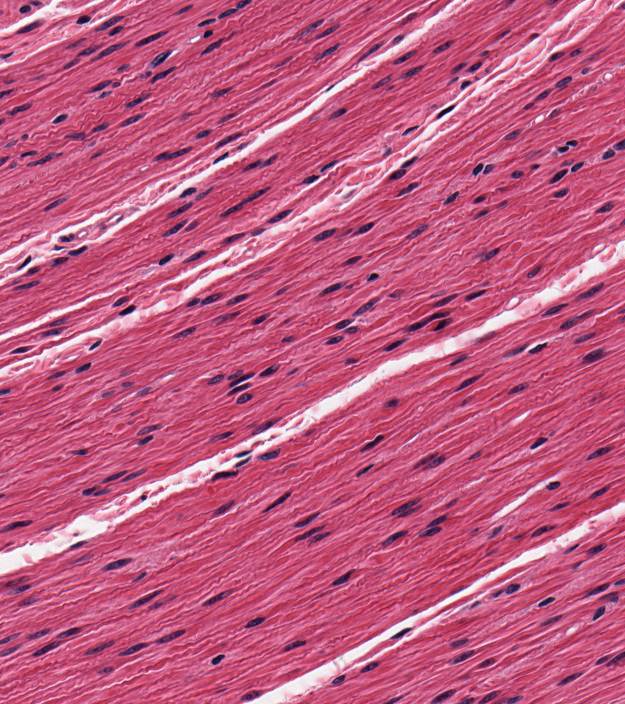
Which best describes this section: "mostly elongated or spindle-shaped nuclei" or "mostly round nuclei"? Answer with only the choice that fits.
Mostly elongated or spindle-shaped nuclei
